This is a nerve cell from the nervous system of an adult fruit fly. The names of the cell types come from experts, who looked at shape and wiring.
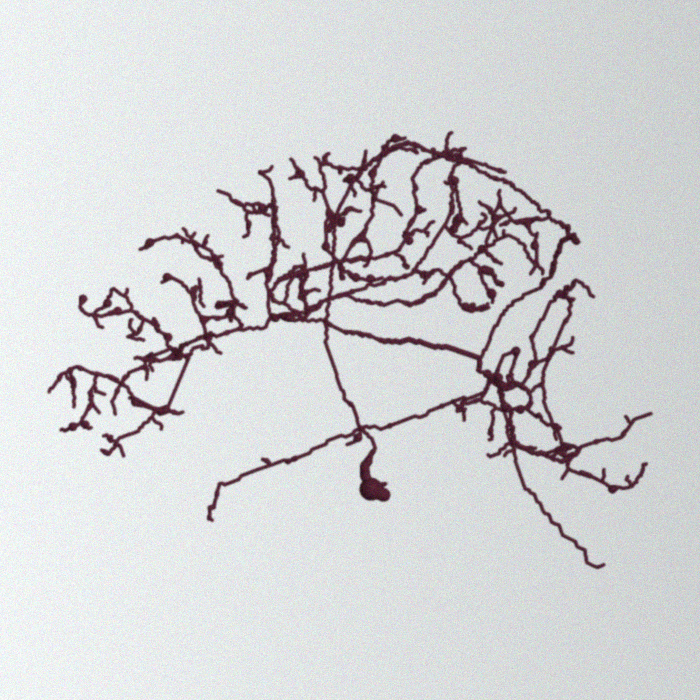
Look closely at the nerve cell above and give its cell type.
FB6P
